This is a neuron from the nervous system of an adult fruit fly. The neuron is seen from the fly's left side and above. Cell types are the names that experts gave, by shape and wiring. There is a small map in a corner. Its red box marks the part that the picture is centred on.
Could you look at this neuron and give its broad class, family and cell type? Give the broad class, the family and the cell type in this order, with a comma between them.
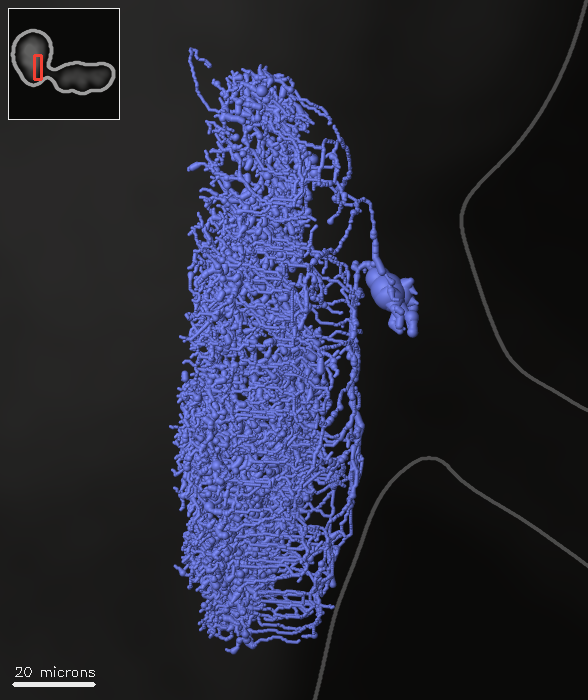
optic-lobe intrinsic neuron, LPi, LPi12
